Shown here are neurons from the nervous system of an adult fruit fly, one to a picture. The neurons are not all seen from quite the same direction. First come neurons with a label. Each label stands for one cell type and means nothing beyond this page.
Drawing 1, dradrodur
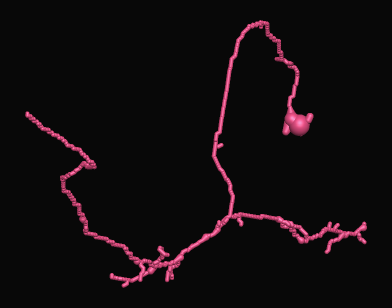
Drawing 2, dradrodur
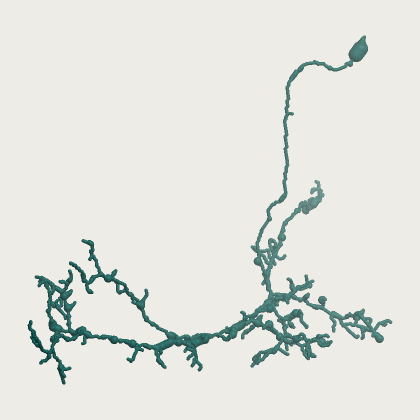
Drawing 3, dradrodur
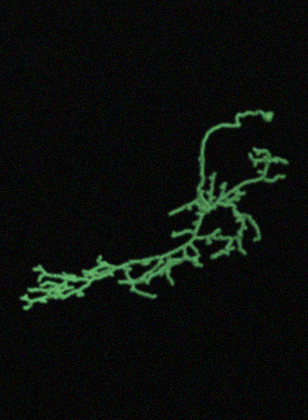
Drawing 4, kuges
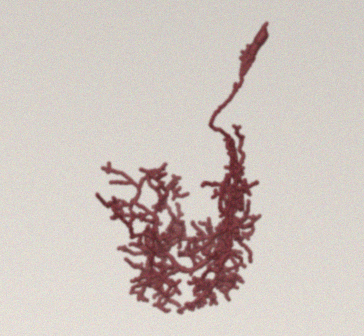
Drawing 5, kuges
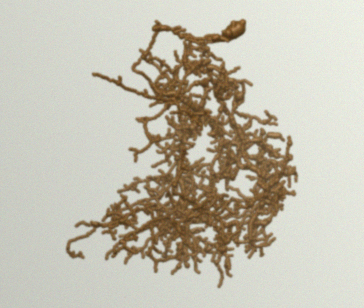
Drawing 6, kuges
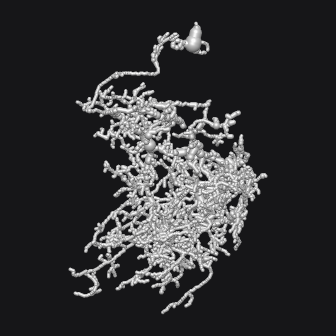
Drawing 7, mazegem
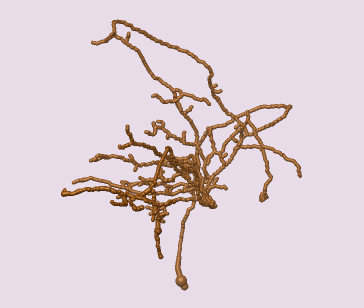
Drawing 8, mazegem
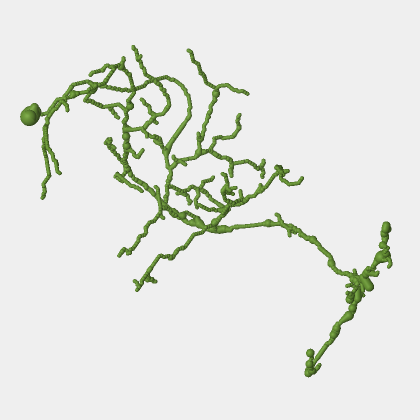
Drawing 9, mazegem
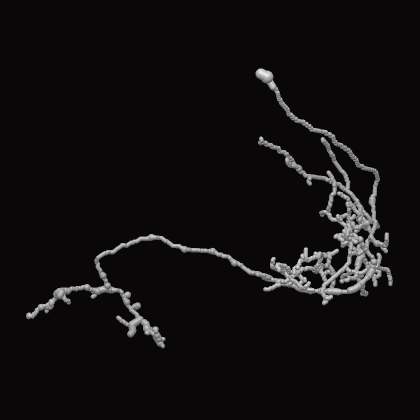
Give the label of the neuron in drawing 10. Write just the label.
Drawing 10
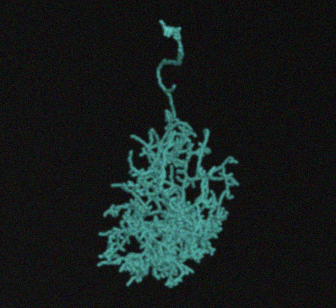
kuges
